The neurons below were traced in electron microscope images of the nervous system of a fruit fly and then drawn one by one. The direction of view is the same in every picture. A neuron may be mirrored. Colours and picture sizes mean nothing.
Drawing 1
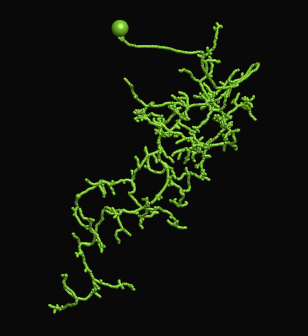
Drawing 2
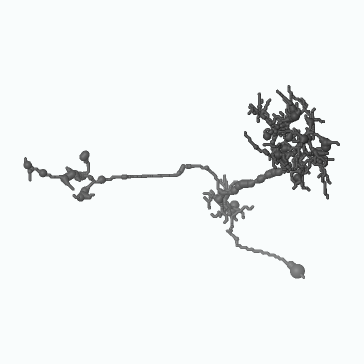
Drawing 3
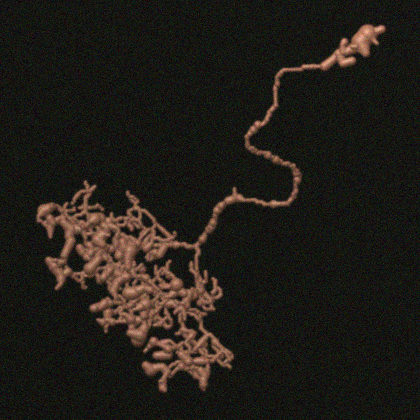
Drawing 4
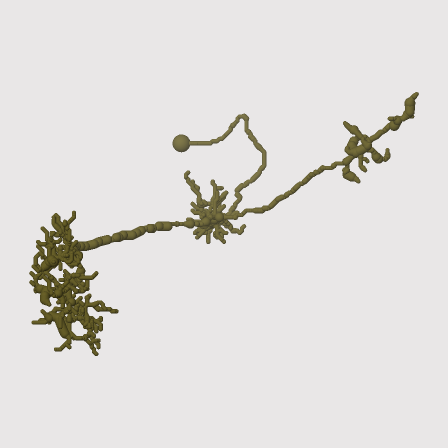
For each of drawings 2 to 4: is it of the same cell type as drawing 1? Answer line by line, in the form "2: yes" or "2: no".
2: no
3: no
4: no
